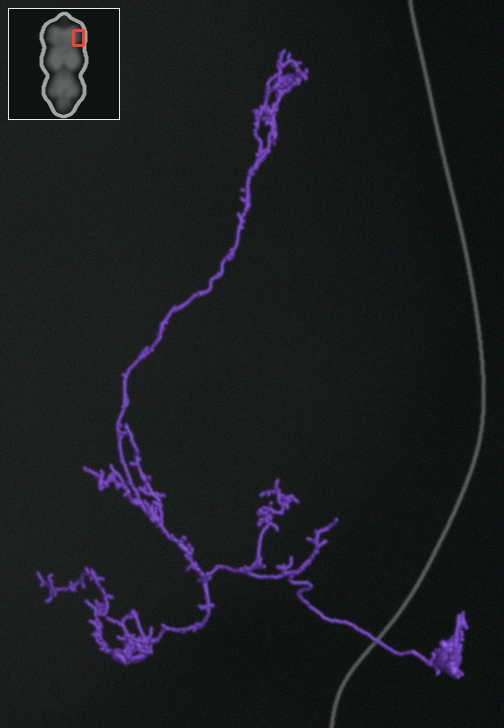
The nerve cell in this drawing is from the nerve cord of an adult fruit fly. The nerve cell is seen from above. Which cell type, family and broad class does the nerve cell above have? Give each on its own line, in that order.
IN21A109
hemilineage 21A
nerve-cord intrinsic neuron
